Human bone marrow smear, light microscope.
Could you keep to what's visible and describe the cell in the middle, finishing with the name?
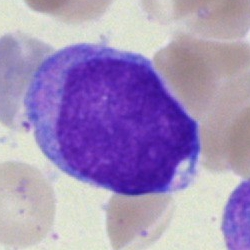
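Most of the cell is filled by the nucleus, which lies off-centre towards the right. Cytoplasm forms a crescent, widest on the left side. A few fine pinkish-purple granules lie in that left-hand cytoplasm. At the lower right edge of the nucleus is a small pale area. This cell is a blast.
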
